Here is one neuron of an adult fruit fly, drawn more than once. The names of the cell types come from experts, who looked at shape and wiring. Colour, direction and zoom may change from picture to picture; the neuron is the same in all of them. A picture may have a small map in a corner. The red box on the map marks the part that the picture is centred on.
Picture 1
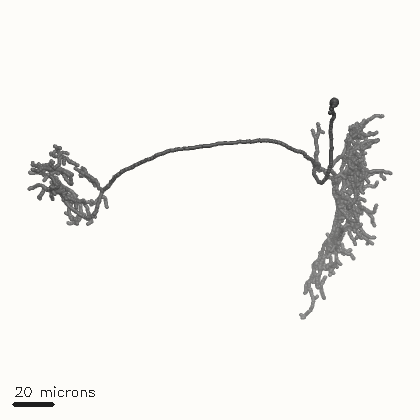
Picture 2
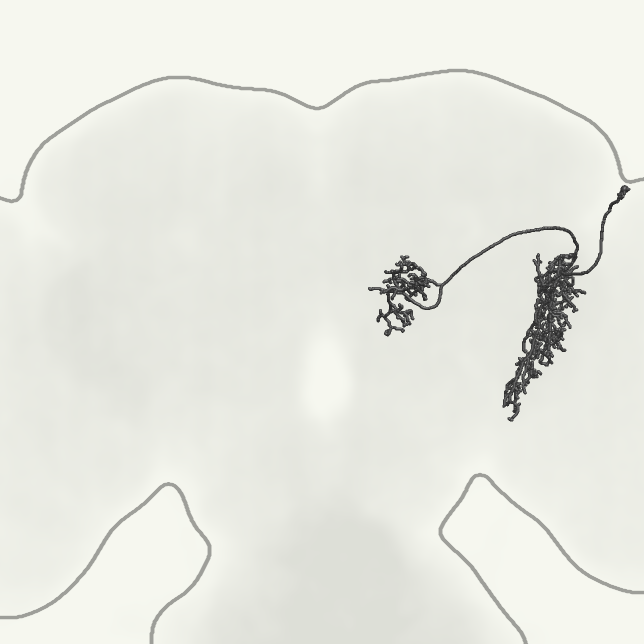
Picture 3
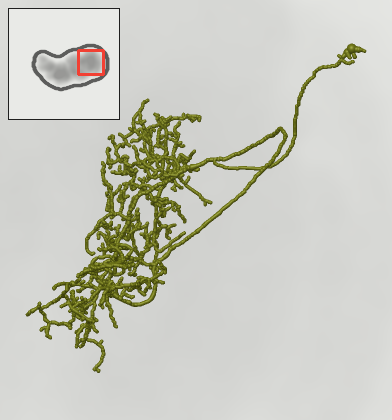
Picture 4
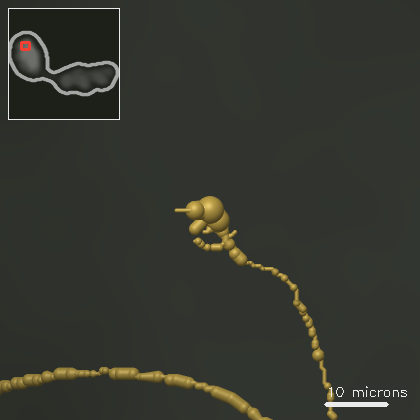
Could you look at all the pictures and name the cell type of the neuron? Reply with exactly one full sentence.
The cell type given to this neuron is LC33.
